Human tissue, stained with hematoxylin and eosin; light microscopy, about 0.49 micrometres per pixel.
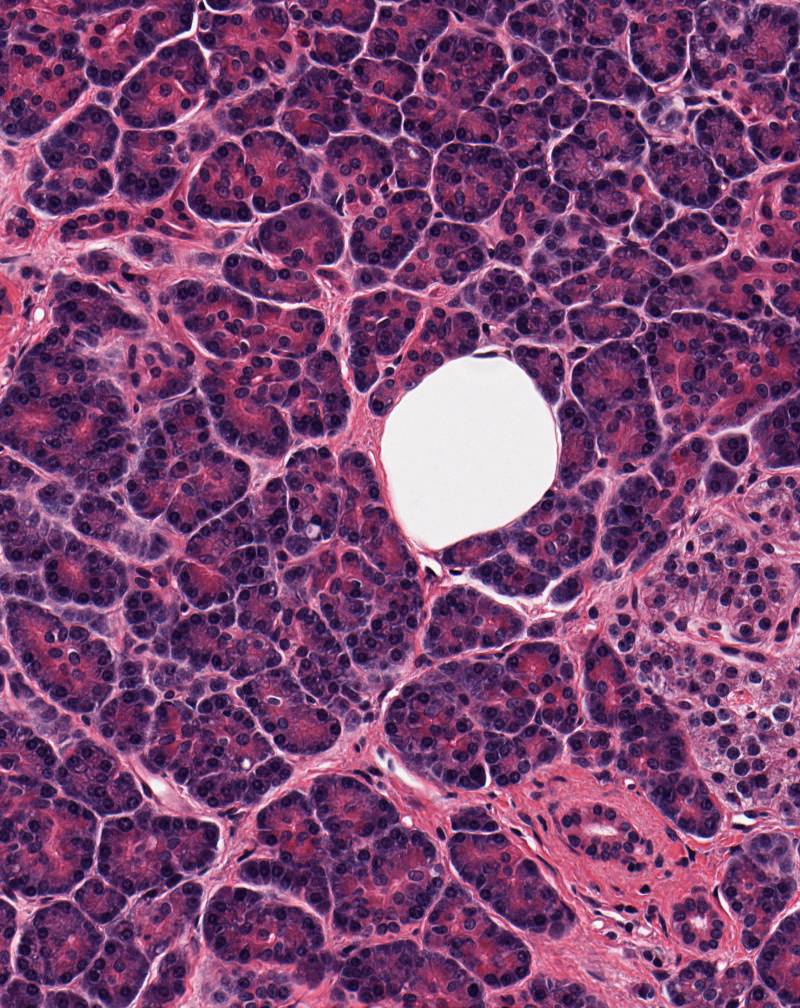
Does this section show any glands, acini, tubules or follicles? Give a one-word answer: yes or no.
Yes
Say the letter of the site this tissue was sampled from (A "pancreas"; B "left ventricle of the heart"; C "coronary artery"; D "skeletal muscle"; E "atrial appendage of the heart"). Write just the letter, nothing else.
A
